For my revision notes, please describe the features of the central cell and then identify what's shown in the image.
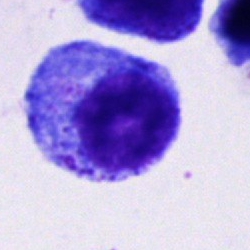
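Roughly round in outline, this one. The nucleus is off-centre, towards the right side, and it stains a deep purple, darker than the cytoplasm. The granules, I notice, stand out most in the lower left part of the cytoplasm. It's a promyelocyte.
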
